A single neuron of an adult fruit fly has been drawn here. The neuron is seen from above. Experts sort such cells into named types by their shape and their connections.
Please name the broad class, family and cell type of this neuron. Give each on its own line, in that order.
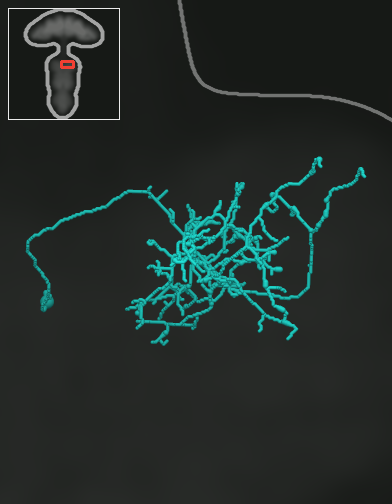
nerve-cord intrinsic neuron
hemilineage 14A
IN14A064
